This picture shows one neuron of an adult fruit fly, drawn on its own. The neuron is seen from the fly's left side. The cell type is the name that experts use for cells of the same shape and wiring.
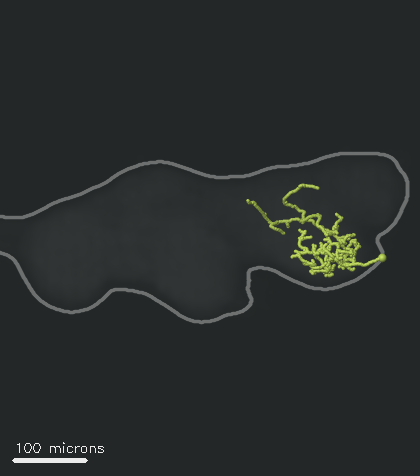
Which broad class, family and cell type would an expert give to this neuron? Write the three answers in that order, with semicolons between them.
nerve-cord intrinsic neuron; hemilineage 04B; IN04B078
